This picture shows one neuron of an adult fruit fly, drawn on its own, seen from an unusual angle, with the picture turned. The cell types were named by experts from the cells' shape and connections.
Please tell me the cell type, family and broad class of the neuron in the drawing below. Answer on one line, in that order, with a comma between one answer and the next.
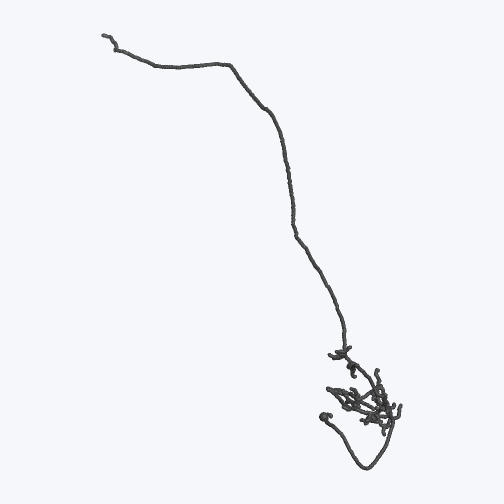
AN19B061, hemilineage 19B, ascending neuron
